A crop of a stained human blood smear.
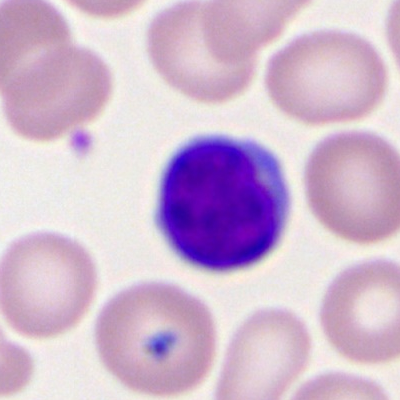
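Lymphocyte; central cell, stained blood smear. Nucleoli: none seen. Cytoplasm: thin pale blue rim, mainly on the right side, without granules.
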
